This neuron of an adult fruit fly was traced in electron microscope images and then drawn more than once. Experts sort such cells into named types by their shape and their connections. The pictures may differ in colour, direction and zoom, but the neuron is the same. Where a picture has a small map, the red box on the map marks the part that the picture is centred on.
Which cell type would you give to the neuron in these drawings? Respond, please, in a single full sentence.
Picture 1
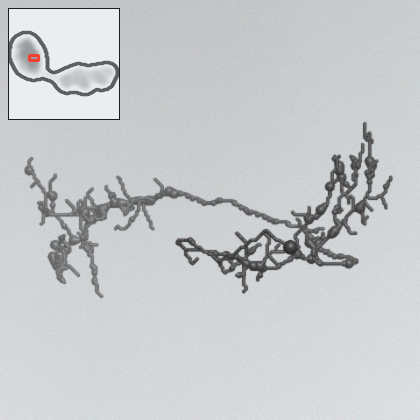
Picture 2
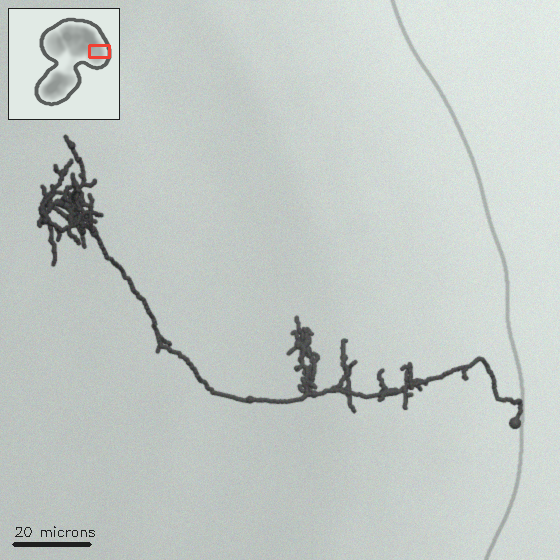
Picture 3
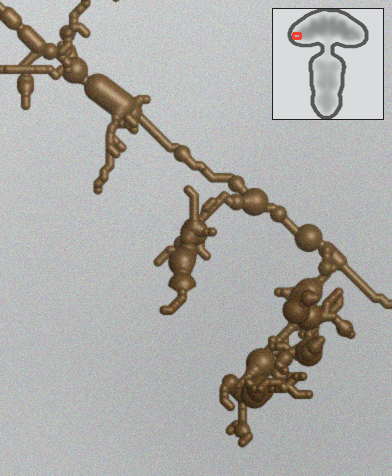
On the level of cell type, this neuron is TmY21.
